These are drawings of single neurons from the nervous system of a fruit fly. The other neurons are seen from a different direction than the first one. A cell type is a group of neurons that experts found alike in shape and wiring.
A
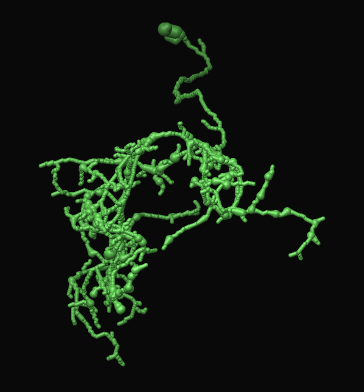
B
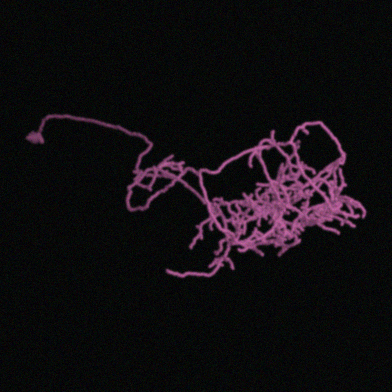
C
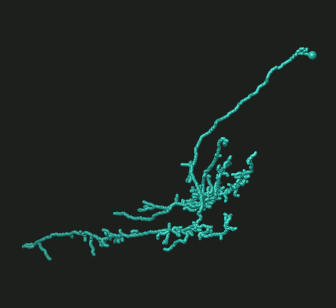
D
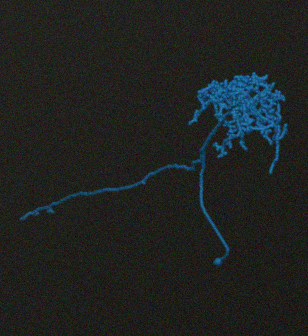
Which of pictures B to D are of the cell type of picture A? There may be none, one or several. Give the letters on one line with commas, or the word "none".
none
